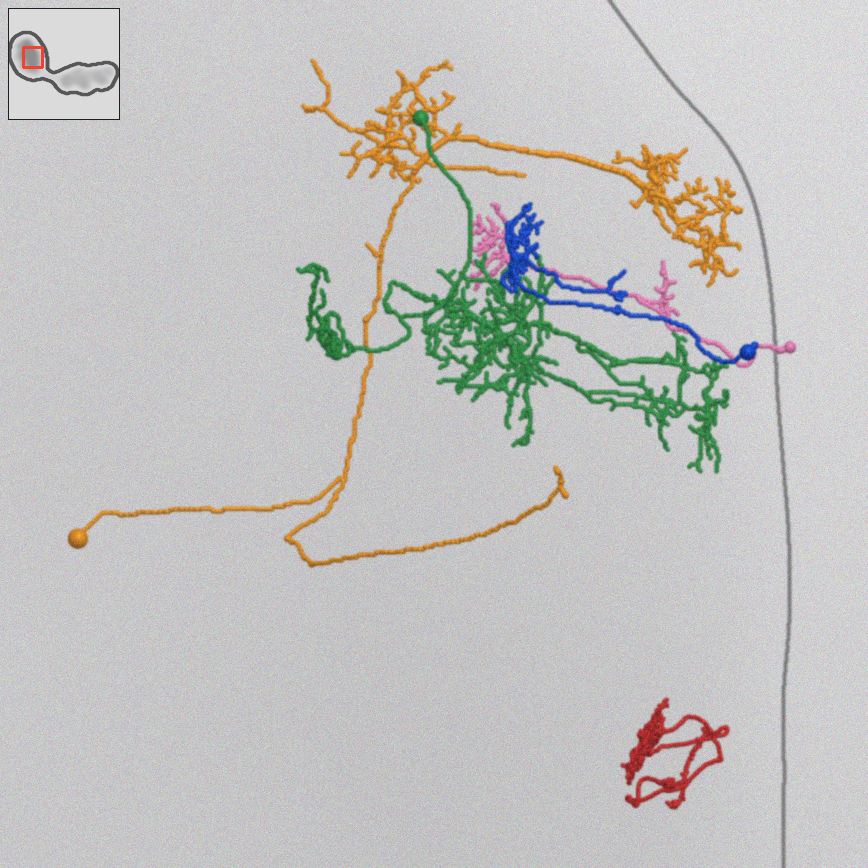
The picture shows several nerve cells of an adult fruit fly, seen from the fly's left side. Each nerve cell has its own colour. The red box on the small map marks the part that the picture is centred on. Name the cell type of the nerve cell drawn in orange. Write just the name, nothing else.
TmY14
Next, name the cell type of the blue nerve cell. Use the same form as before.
T5b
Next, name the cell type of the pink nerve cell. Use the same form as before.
T5a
